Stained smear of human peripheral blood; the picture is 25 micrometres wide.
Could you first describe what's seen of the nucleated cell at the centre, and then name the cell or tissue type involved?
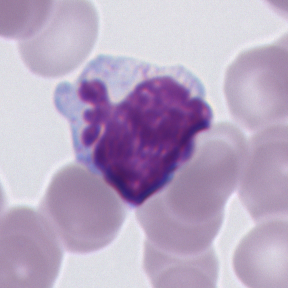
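The cell has an irregular, angular outline rather than a round one. Its cytoplasm is pale blue, holds no coarse granules, and lies mainly above and to the left of the nucleus. The cell is a large granular lymphocyte.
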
